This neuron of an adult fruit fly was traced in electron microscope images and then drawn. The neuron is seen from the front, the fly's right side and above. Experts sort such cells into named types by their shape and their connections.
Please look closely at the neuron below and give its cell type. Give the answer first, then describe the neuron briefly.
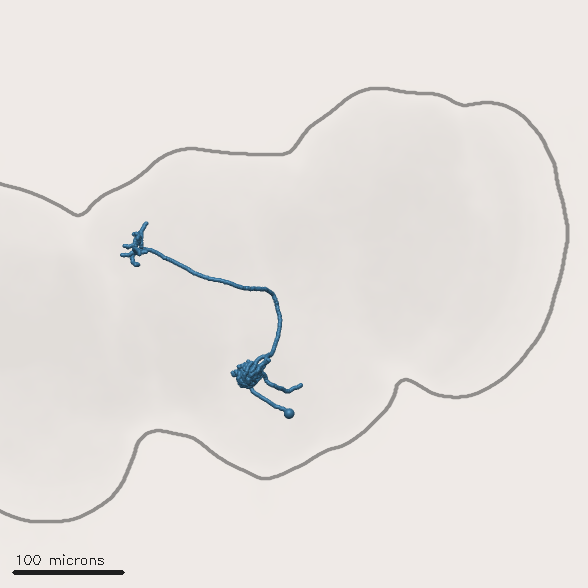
Its cell type is VL2a_vPN. This is a central-brain intrinsic neuron. By the scale bar it is about 180 microns tall in this view. As drawn here it is about as wide as it is tall.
